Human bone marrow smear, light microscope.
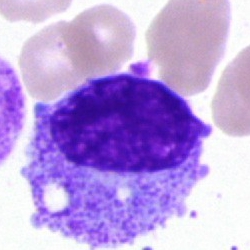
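Promyelocyte, at the centre of the stained marrow smear. Its nucleus sits in the upper part of the cell, leaving most of the cytoplasm below it. That cytoplasm is abundant and pale lilac, and I can make out two clear vacuoles beneath the nucleus. Along the lower edge, the outline turns out bumpy rather than smooth.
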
